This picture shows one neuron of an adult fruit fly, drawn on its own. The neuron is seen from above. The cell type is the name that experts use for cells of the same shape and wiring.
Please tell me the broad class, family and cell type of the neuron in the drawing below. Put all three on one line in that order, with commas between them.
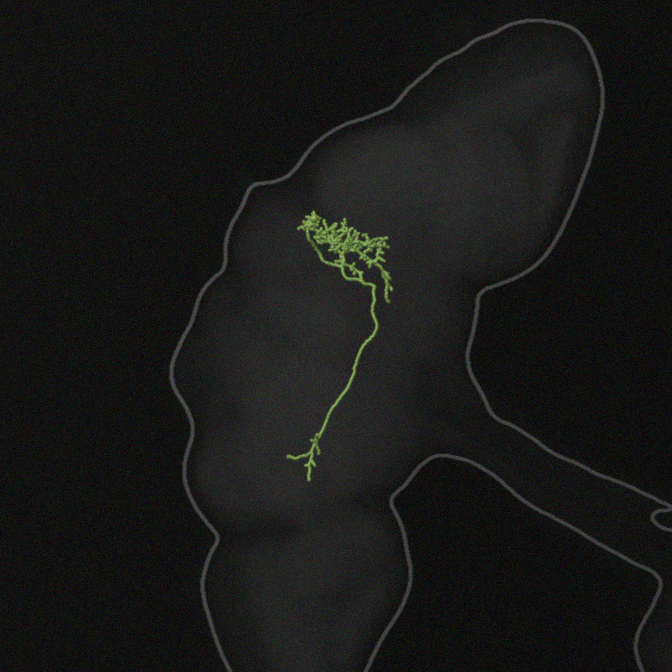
central-brain intrinsic neuron, hemilineage ALl1_ventral, CB1280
